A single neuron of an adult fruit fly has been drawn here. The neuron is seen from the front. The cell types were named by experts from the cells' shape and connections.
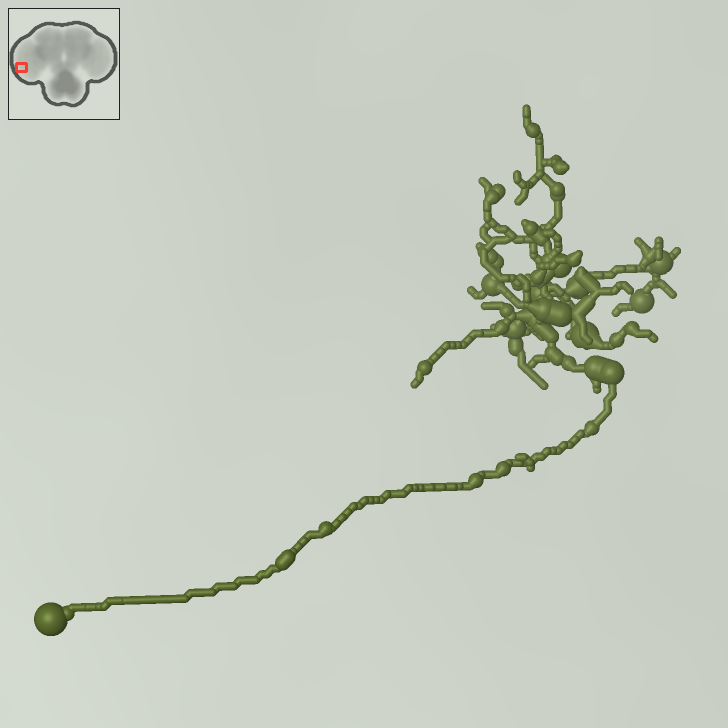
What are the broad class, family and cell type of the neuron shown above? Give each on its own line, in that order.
optic-lobe intrinsic neuron
Cm
Cm1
